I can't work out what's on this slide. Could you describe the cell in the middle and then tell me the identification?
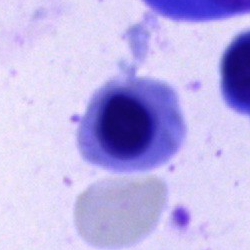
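Start with the nucleus: it stains a dense, dark purple all the way through. Now notice that a moderate rim of cytoplasm surrounds it on every side, and you won't find any granules in that cytoplasm. Just below it lies a pale oval cell with no nucleus. The cell we are looking at is an erythroblast.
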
